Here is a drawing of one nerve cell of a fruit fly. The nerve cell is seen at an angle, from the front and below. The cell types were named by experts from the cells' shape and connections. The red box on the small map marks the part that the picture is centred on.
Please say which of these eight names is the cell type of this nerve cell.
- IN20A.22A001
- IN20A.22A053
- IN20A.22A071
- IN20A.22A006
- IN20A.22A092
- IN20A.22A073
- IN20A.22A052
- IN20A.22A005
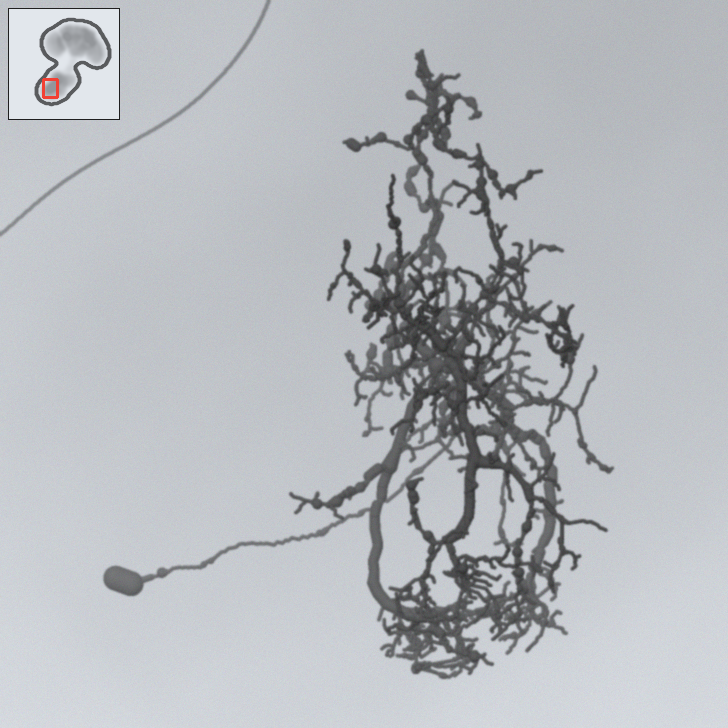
IN20A.22A006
